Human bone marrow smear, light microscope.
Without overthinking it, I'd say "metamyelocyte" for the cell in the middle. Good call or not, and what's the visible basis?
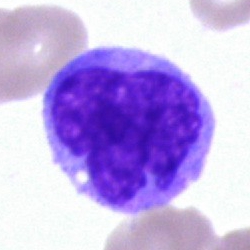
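The chromatin looks lacy and patchy, with many small paler spots between darker strands.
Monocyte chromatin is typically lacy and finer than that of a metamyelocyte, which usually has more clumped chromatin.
This feature therefore speaks for monocyte and against metamyelocyte. A single small clear vacuole lies in the cytoplasm at the lower left.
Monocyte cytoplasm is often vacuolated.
The vacuole also goes with monocyte. A moderate rim of pale blue-violet cytoplasm surrounds the nucleus, and the outline is roughly round with a smooth edge. The cell is a monocyte, not a metamyelocyte.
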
